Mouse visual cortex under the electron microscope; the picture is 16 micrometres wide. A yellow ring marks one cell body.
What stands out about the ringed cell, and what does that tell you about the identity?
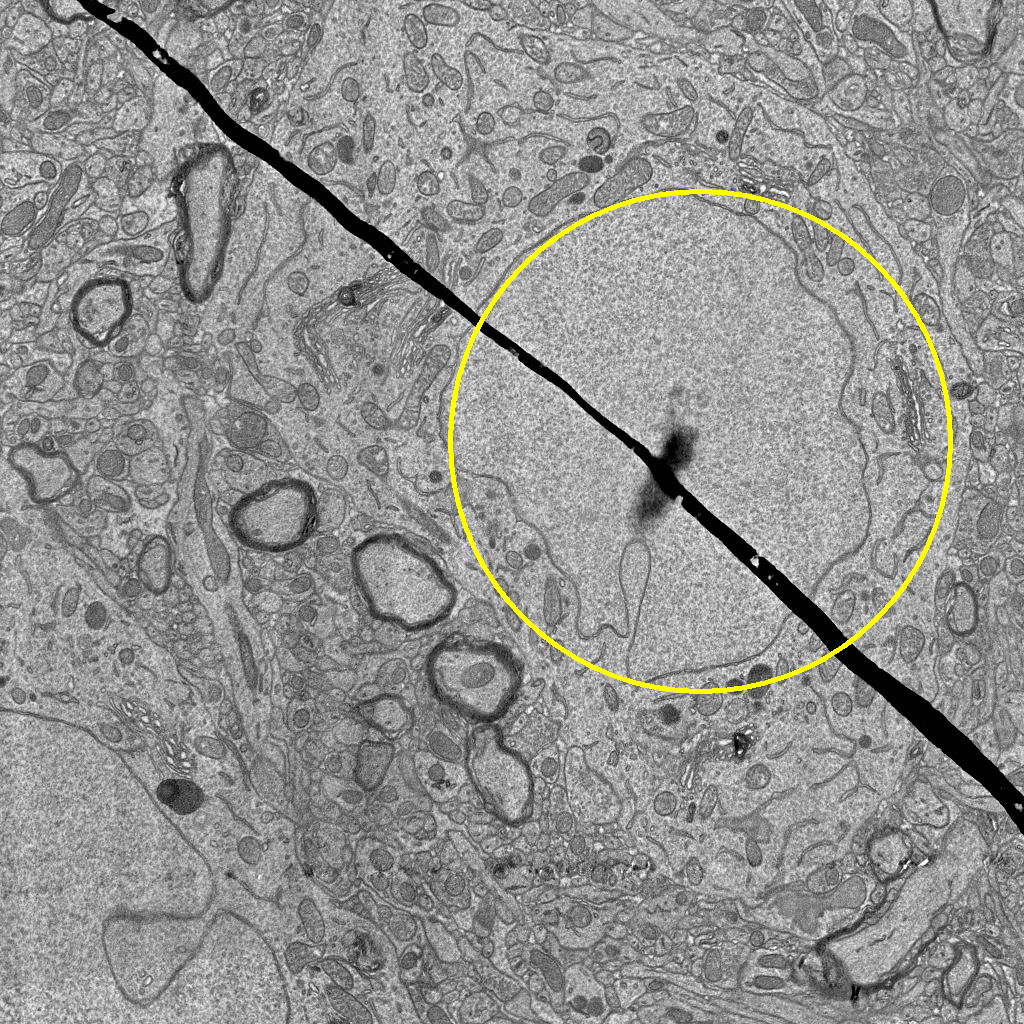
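Looking first at the ring, a large, pale nucleus fills most of it and shows almost whole. At its lower edge the envelope has a deep, narrow, finger-like infolding. The chromatin looks fine and evenly spread, and I see no dense clumps lining the envelope. To the right of the nucleus, in the cytoplasm, sits a Golgi stack. This cell is an inhibitory neuron.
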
